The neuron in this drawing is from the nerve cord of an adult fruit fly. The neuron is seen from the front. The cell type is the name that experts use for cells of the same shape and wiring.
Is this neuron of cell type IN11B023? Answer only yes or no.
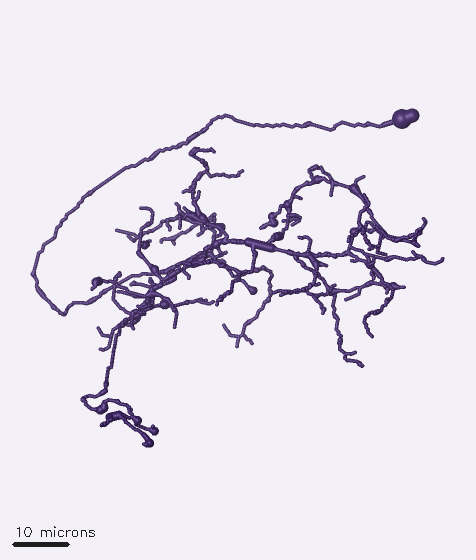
yes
